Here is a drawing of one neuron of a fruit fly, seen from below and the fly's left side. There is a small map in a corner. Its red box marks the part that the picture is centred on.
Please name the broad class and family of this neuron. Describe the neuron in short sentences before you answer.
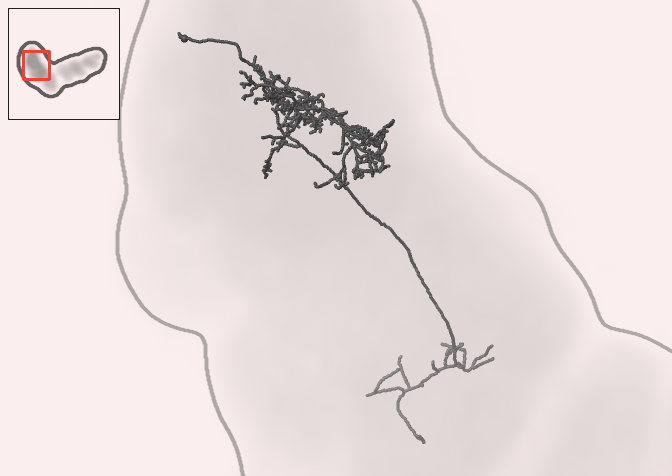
Its cell body lies at the upper left of the picture. Dozens of branch ends can be seen. Its broad class is central-brain intrinsic neuron. Its family is hemilineage VLPl2_posterior.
